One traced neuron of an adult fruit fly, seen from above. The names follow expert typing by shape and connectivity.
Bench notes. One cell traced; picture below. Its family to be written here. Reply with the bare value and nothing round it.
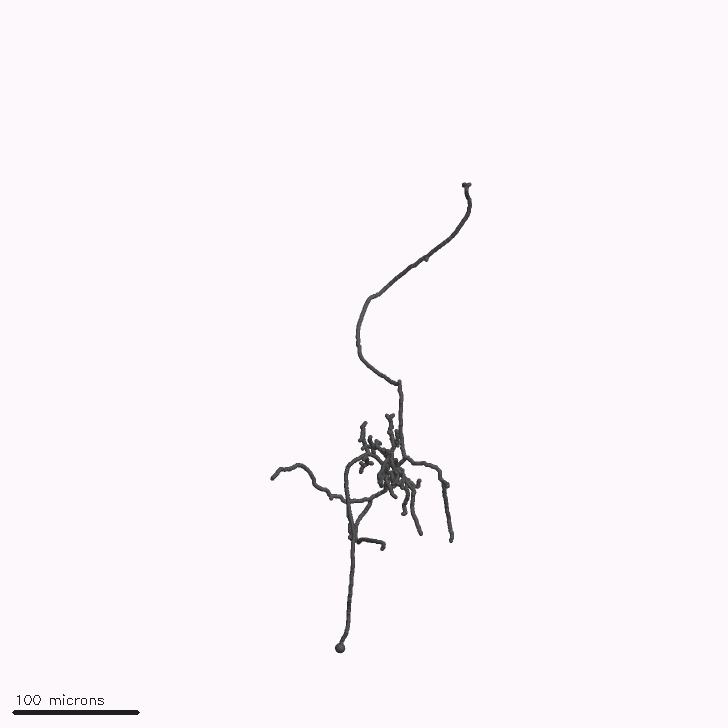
hemilineage 12B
